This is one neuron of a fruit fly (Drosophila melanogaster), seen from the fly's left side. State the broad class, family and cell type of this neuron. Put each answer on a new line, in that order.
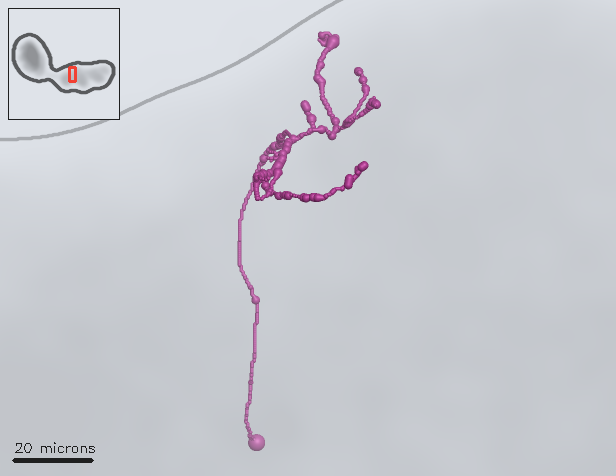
nerve-cord intrinsic neuron
hemilineage 03B
IN03B086_d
